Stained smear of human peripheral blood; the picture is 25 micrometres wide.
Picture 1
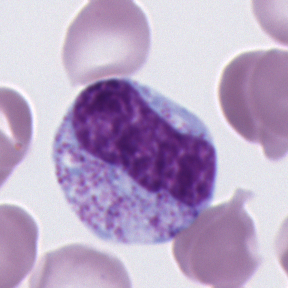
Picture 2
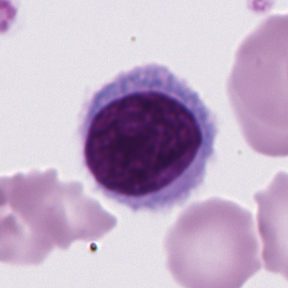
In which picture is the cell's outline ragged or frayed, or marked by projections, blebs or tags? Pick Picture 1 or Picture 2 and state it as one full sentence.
The rough outline belongs to the cell in picture 2.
